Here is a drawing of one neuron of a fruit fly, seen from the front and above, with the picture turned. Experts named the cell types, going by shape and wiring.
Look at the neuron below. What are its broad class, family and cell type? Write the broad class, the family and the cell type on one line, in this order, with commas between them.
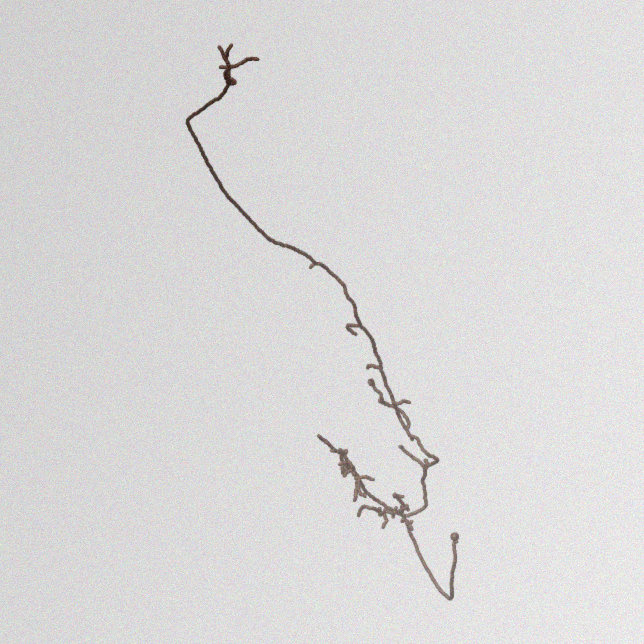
ascending neuron, hemilineage 19B, AN19B104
